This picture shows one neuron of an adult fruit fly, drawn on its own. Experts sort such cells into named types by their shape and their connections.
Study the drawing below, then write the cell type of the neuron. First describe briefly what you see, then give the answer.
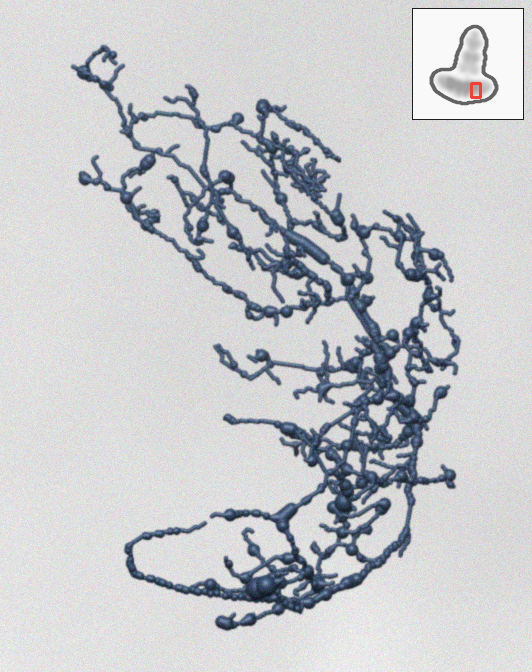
The cell body can be seen at the bottom of the picture. More than a hundred branch ends can be seen. It is a central-brain intrinsic neuron. It is of cell type AVLP311_a2.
